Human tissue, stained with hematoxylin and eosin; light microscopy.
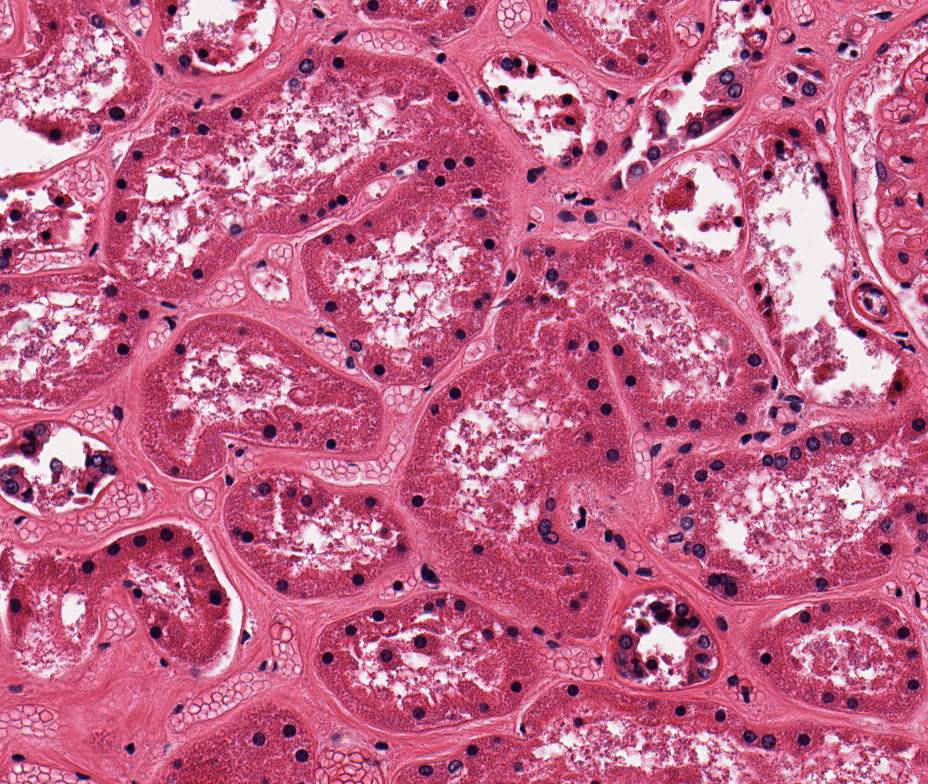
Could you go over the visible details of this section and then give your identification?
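Tubules pack the whole field, cut across and obliquely, with thin interstitium between. Most have a single layer of tall cuboidal cells with granular eosinophilic cytoplasm and round dark basal nuclei. A few smaller ones have less cytoplasm and darker, crowded nuclei. This is renal cortex.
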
